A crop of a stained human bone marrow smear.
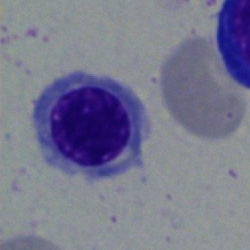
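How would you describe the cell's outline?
Roughly round, with a slightly uneven, bumpy edge.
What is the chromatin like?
Dark purple and densely packed.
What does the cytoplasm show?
It is blue, with no granules visible.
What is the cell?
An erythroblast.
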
